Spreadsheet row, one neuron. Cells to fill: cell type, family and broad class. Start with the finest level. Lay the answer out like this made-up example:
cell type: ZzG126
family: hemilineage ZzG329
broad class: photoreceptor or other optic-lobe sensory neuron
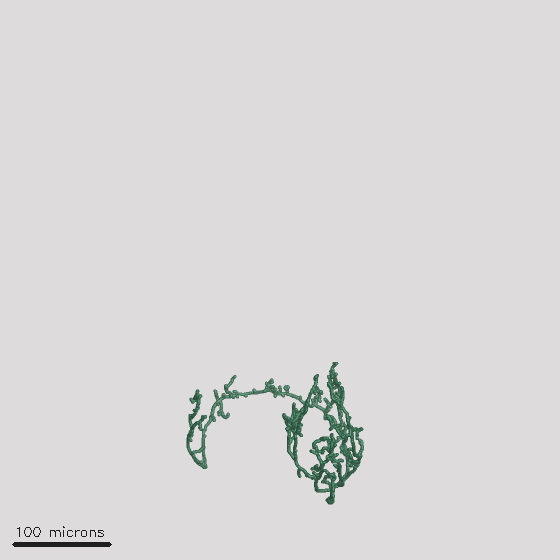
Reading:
cell type: IN19A052
family: hemilineage 19A
broad class: nerve-cord intrinsic neuron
